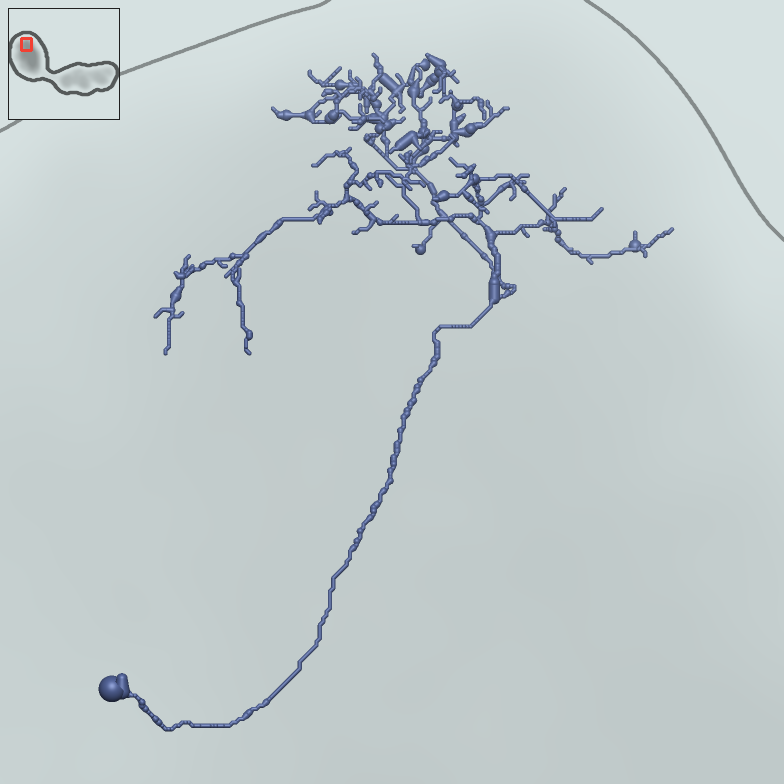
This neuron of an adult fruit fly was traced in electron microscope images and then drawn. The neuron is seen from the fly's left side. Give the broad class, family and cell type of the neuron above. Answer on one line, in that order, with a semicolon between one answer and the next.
central-brain intrinsic neuron; hemilineage SLPal5; SLP141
